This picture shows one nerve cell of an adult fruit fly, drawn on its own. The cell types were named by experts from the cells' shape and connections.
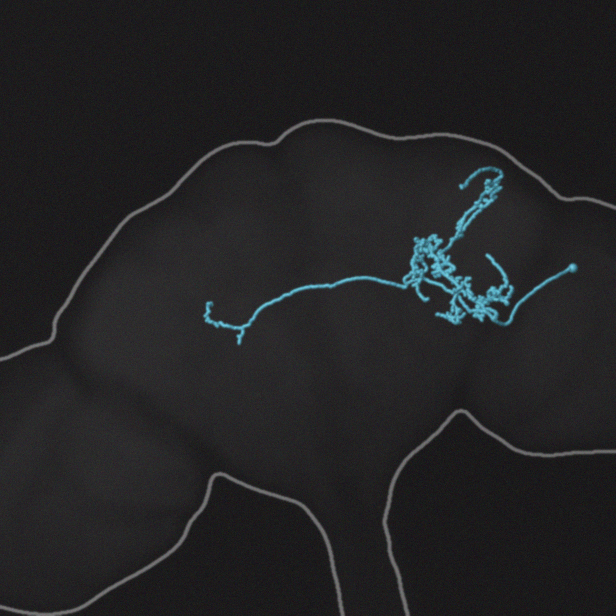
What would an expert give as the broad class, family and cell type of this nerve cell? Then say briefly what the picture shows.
It is a central-brain intrinsic neuron. Its family is hemilineage VPNp&v1_posterior. Its cell type is CL254. It lies in the brain. The cell body can be seen on the right of the picture.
